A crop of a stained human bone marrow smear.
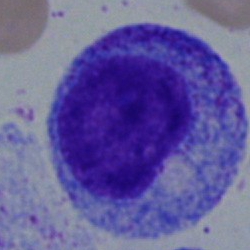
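Promyelocyte, and what I notice first is the chromatin, dense and dark purple through the whole nucleus. Then the cytoplasm: plentiful, and stained blue. Looking closer, fine purple granules are scattered all through that blue. One more thing: a paler zone of cytoplasm sits beside the nucleus, on its lower right side.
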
